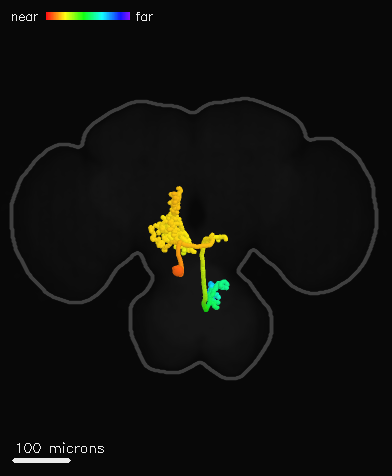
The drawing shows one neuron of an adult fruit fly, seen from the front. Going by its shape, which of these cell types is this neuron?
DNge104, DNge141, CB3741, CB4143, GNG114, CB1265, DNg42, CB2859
DNg42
